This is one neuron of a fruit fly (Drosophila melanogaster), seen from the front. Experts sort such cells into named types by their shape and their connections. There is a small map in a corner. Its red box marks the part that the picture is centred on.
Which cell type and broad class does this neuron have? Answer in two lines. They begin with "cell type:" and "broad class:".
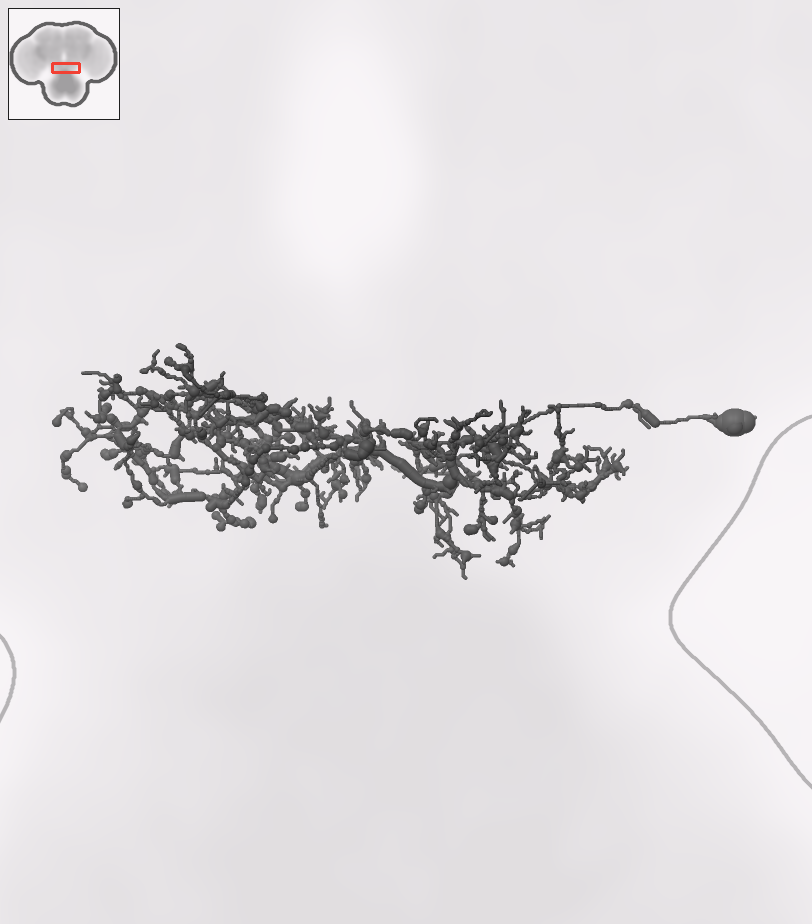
cell type: GNG068
broad class: central-brain intrinsic neuron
